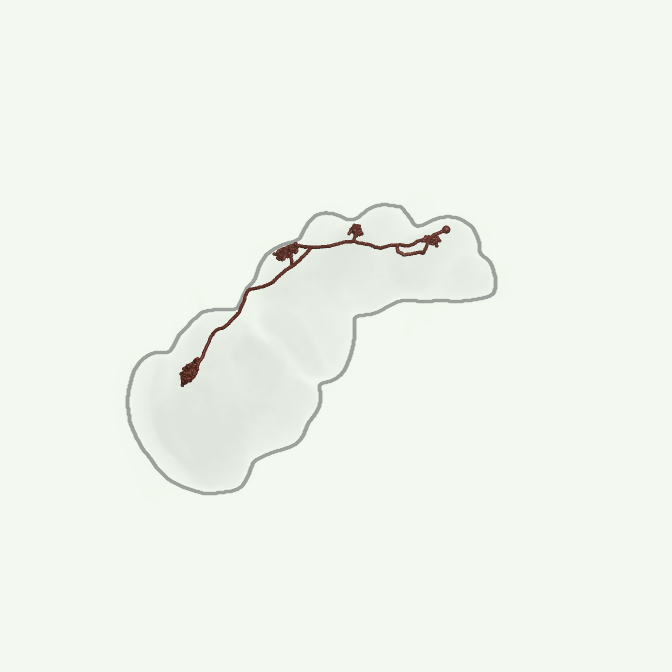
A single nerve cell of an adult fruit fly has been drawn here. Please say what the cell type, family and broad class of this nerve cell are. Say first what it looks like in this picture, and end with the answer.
As drawn here it is wider than it is tall. It is of cell type AN05B106. The family is hemilineage 05B. It is an ascending neuron.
